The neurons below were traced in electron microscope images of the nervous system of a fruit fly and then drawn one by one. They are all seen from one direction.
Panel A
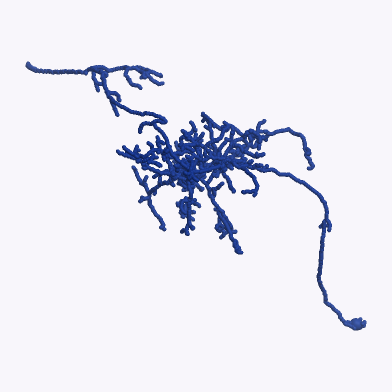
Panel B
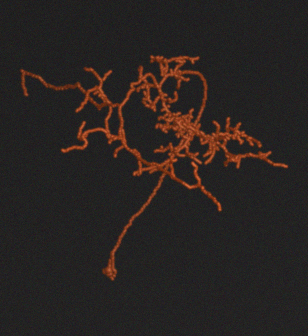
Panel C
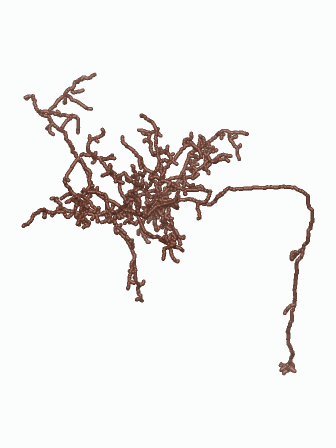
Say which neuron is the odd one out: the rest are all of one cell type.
Panel B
